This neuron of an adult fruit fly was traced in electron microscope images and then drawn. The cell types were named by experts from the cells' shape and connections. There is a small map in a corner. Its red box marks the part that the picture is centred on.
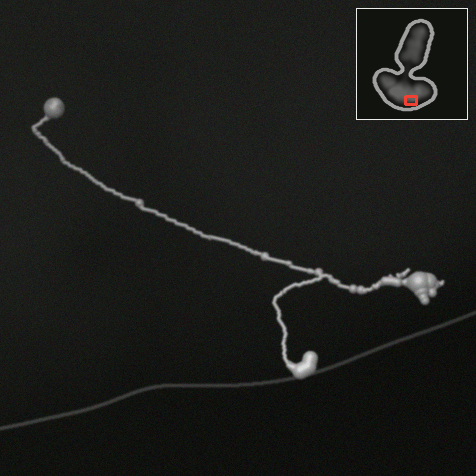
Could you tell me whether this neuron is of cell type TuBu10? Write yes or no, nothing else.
yes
